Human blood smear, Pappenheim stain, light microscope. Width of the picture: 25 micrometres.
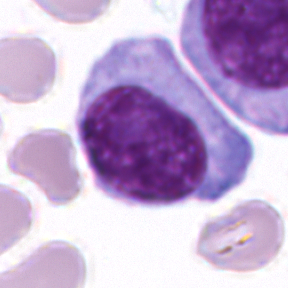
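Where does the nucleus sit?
Off centre, toward the lower left, and it looks oval, about 12 by 9 micrometres.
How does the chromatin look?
Dark purple and fairly fine, with no large dark blocks that I can see.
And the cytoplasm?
Plentiful, widest above and to the right of the nucleus, inside an irregular, somewhat angular outline.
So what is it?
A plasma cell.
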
